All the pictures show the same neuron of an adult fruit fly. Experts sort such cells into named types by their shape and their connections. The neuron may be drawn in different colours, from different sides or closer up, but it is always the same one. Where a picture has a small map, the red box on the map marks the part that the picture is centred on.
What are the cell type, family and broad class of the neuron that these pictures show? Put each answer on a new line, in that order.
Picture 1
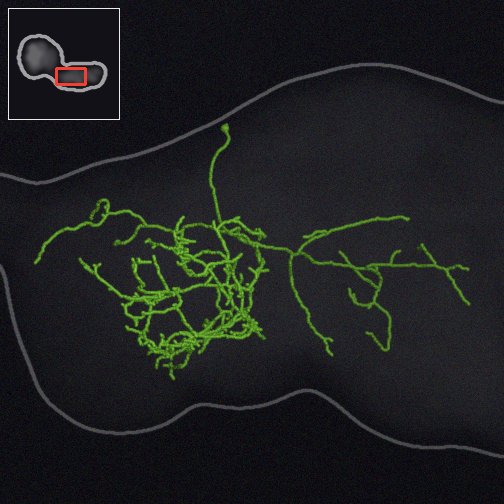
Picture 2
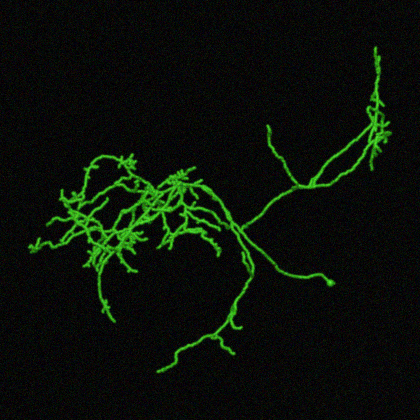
IN11A008
hemilineage 11A
nerve-cord intrinsic neuron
